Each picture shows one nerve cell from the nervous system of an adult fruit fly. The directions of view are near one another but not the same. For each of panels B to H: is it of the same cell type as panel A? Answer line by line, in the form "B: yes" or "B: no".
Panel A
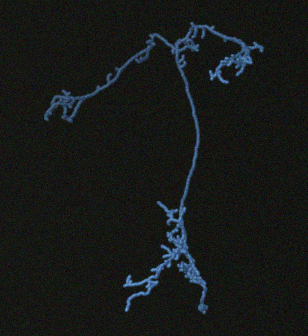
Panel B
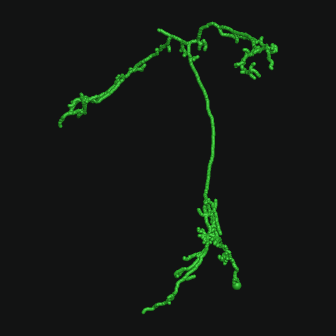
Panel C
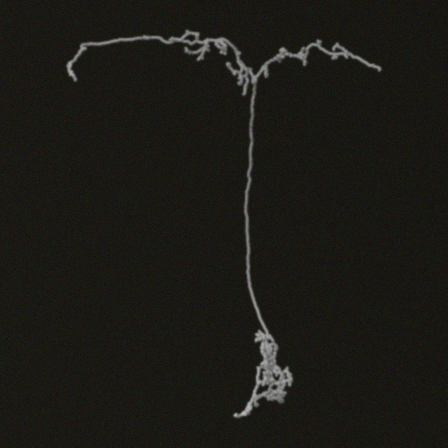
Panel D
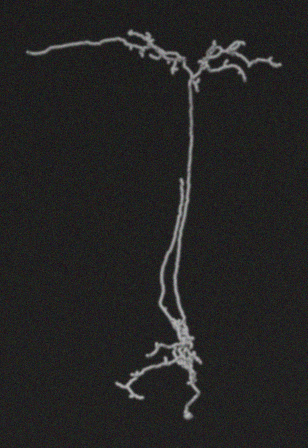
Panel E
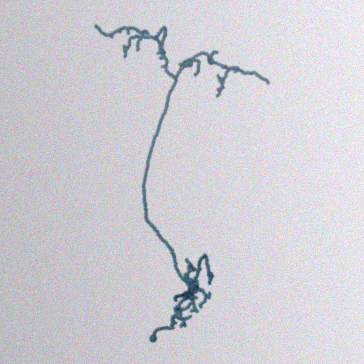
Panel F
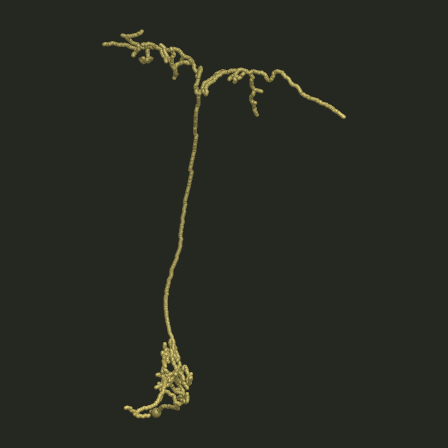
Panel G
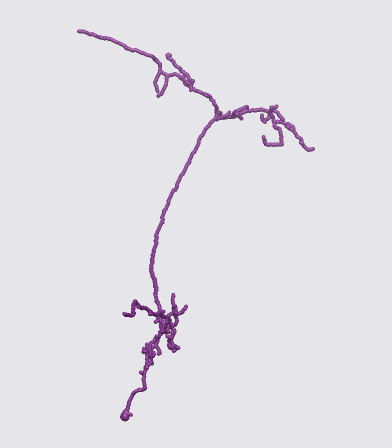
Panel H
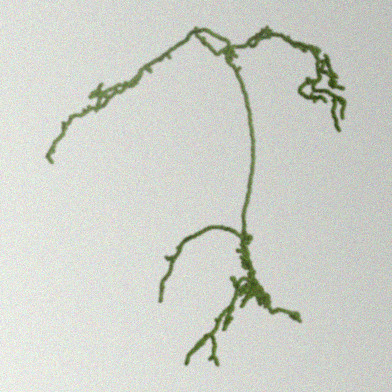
B: yes
C: no
D: no
E: no
F: no
G: no
H: yes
